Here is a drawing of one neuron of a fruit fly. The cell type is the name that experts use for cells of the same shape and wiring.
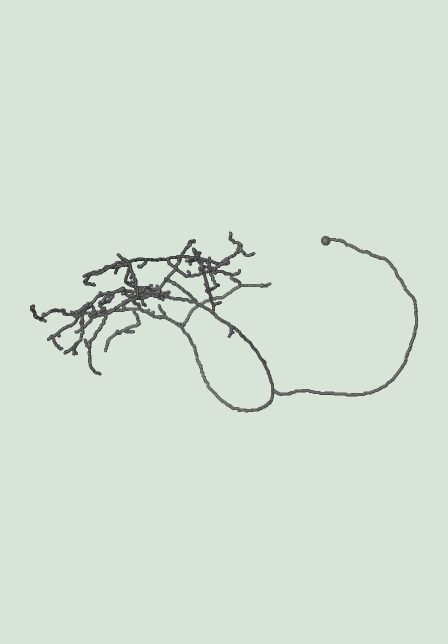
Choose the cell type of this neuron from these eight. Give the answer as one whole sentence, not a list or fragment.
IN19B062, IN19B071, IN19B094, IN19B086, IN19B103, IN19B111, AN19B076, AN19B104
A cell of type IN19B103 is what this neuron is.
